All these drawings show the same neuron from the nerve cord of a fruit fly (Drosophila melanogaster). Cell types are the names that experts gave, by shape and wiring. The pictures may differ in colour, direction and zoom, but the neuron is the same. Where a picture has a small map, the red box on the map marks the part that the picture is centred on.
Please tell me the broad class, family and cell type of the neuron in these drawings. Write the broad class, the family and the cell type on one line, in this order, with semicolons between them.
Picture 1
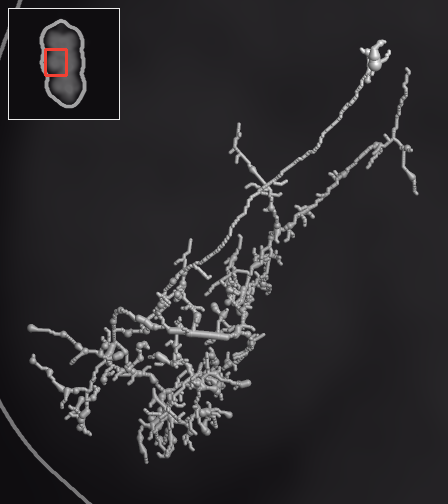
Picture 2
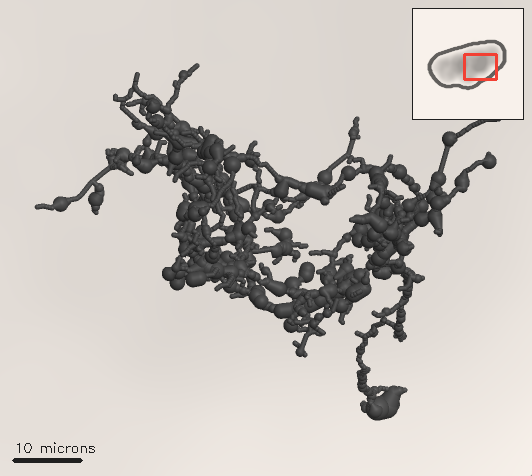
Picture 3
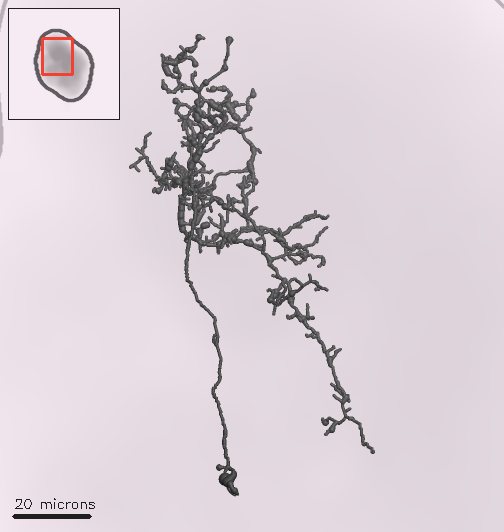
nerve-cord intrinsic neuron; hemilineage 13B; IN13B042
